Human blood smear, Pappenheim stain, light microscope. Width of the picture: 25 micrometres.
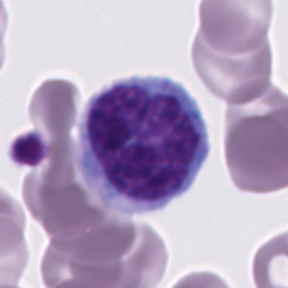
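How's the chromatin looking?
Dark purple and clumped into blotches, with no nucleolus showing anywhere in the nucleus.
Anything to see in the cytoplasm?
No distinct granules, and the cell surface has no projections either.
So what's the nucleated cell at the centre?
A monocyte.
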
